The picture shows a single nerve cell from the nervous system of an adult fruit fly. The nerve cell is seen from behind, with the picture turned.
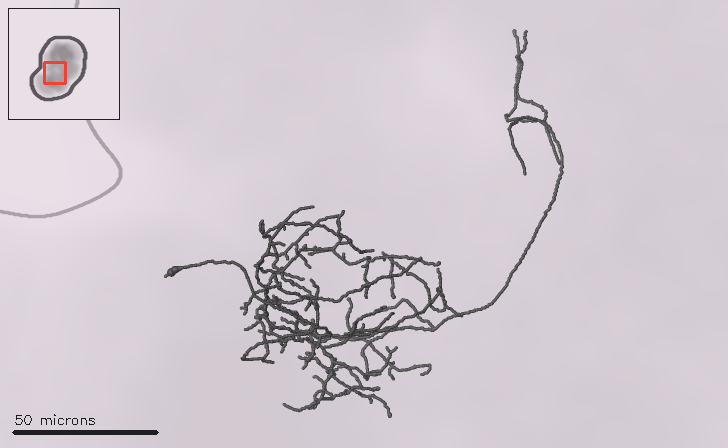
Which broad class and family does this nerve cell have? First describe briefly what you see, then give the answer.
The cell body can be seen on the left of the picture. From left to right in the picture it spans about 140 microns. Dozens of branch ends can be seen. This is a central-brain intrinsic neuron. The family is hemilineage ALv2.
